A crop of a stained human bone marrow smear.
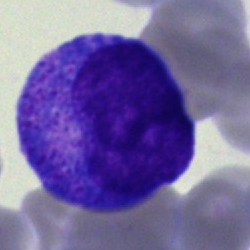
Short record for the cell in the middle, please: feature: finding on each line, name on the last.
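Outline: round, smooth
Nucleus: off-centre, towards right side
Cytoplasm: deep blue
Paler patch: in cytoplasm, just left of nucleus
Name: promyelocyte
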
